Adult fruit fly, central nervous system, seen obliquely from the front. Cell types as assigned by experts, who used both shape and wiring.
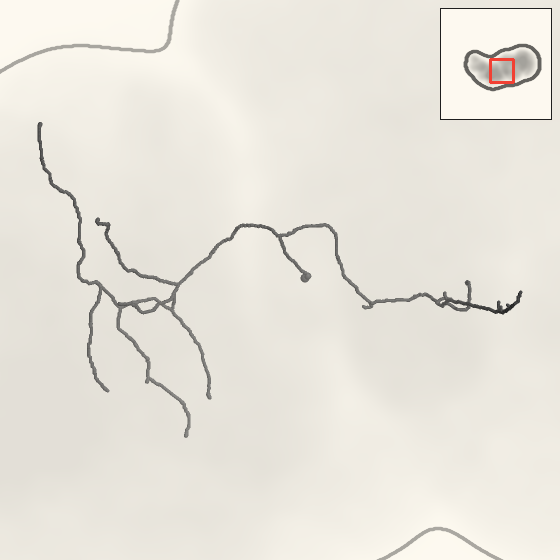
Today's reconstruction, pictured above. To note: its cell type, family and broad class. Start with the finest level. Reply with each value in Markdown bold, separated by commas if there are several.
**LPT112**, **LPT**, **visual centrifugal neuron**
